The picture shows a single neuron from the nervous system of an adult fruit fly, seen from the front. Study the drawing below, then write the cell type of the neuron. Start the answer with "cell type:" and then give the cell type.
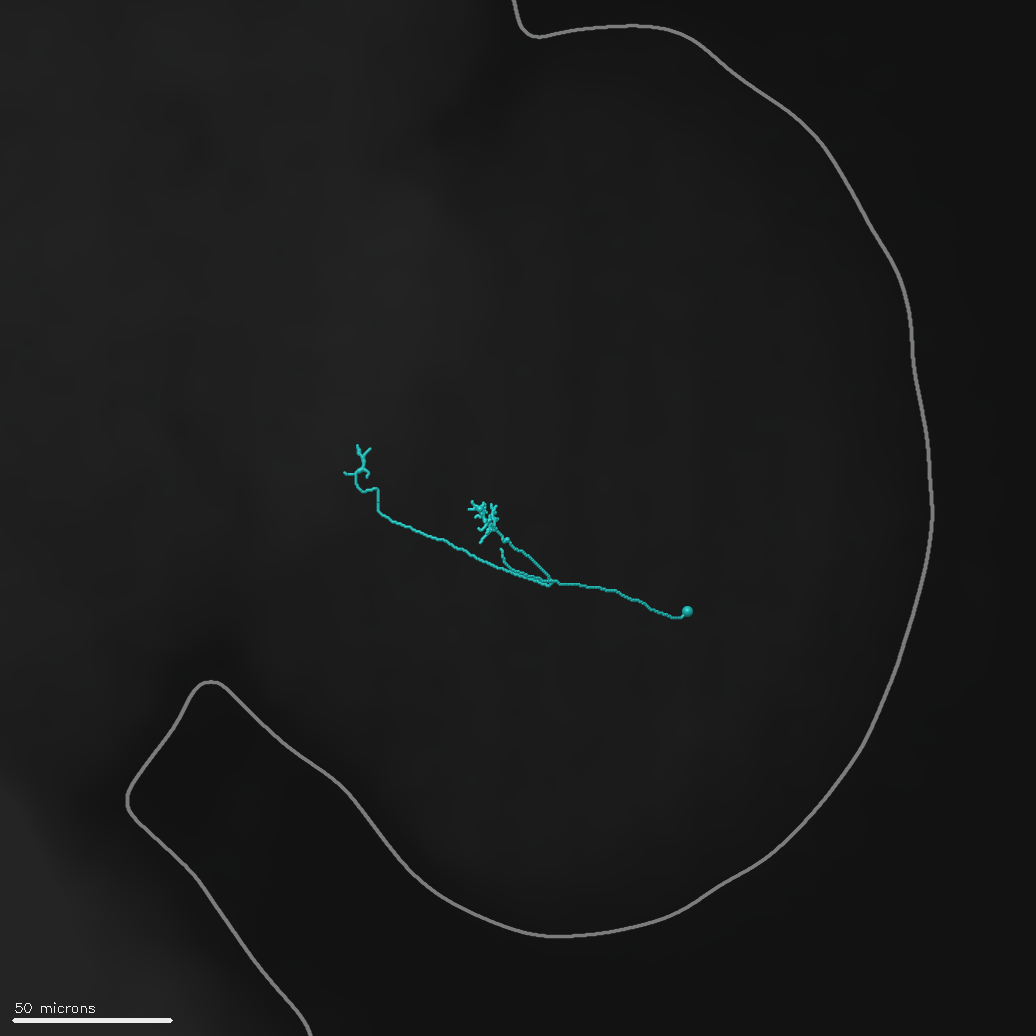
cell type: T3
